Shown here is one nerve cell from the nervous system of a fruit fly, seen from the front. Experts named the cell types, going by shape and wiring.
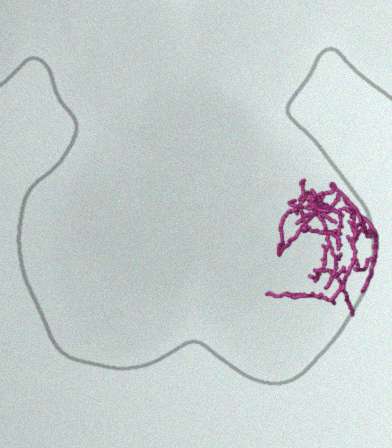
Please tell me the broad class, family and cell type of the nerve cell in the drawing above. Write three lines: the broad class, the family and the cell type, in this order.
nerve-cord intrinsic neuron
hemilineage 08A
IN08A022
